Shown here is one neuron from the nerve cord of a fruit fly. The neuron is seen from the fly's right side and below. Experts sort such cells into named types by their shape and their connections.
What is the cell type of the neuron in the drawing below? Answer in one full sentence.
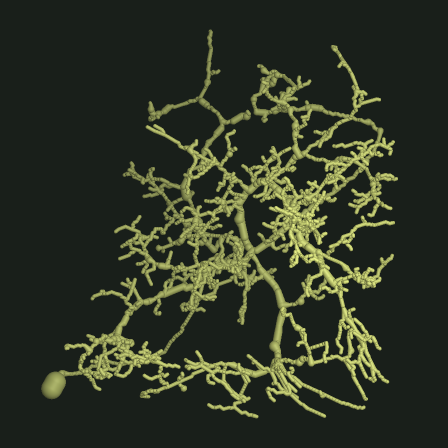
It is IN20A.22A006 that names the cell type of this neuron.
